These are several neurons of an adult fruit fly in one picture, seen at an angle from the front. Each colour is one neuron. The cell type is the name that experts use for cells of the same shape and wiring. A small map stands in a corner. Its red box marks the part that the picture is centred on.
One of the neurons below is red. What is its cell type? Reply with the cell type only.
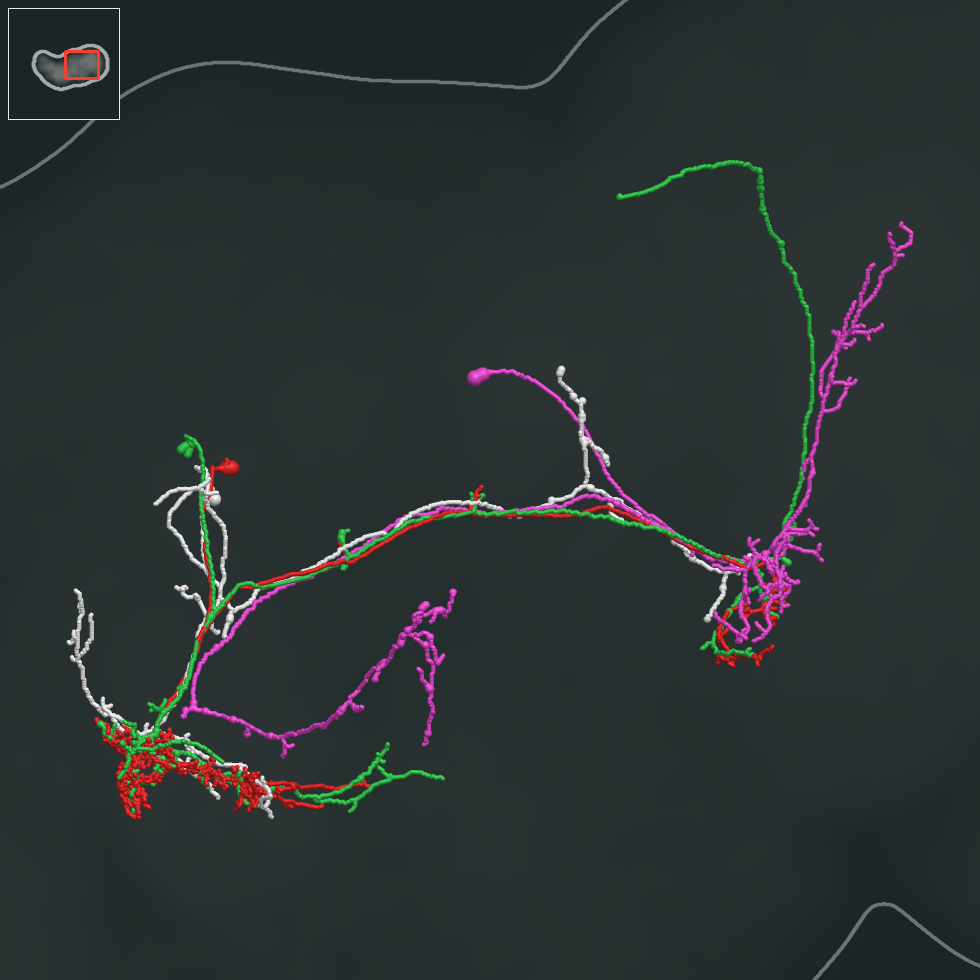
WED143_a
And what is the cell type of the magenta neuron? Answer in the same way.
WED145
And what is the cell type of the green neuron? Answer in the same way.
WED143_b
